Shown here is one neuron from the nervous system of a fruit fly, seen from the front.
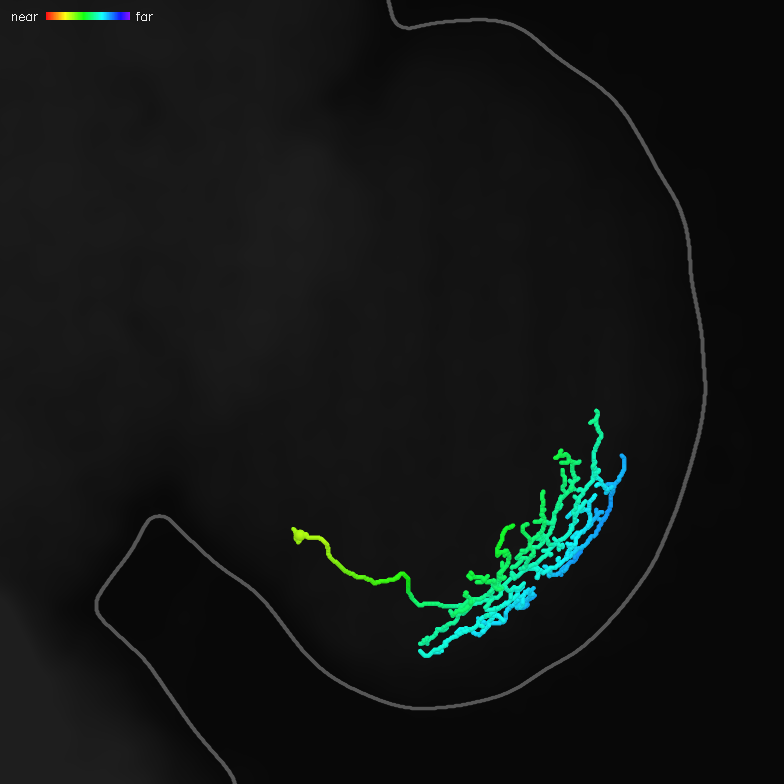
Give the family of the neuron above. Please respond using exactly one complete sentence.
Family Cm is the family of this neuron.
